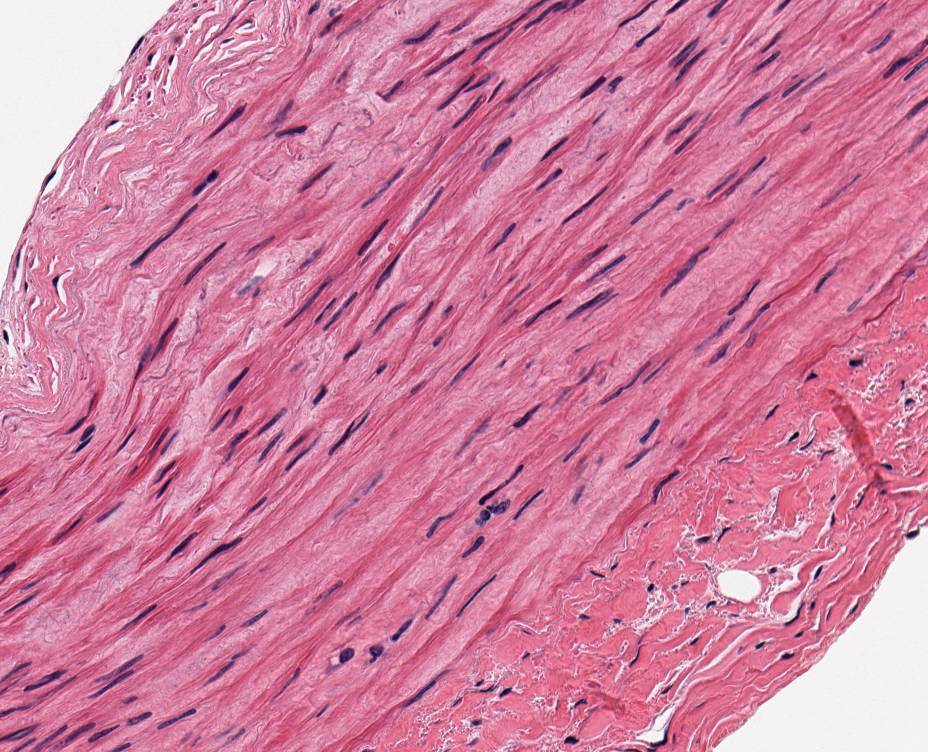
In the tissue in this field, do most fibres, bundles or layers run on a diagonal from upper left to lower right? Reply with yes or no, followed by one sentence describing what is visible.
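No. A broad band of dense tissue crosses the field diagonally from lower left to upper right.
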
